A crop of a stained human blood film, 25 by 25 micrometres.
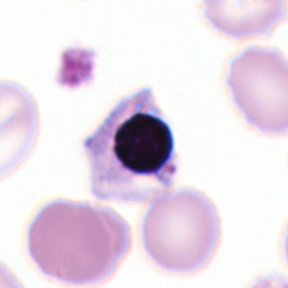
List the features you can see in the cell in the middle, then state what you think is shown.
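Straight edges and corners give this cell an angular outline instead of a smooth round contour. Its nucleus lies off-centre, towards the right side, and shows no nucleoli. The cytoplasm is pale greyish-lilac. This is a normoblast.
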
